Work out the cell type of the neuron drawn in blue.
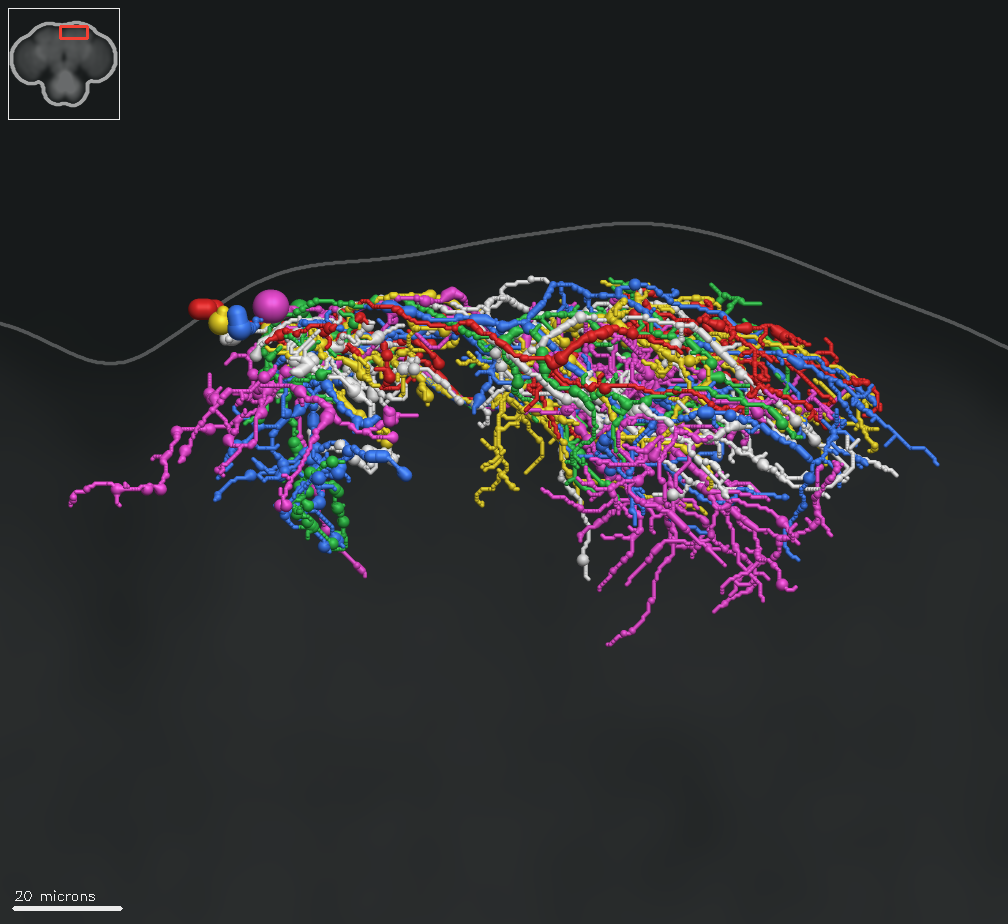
CB2479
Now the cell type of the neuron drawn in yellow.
CB2592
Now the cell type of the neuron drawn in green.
CB2040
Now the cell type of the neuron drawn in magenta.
SLP421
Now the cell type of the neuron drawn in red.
CB3043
